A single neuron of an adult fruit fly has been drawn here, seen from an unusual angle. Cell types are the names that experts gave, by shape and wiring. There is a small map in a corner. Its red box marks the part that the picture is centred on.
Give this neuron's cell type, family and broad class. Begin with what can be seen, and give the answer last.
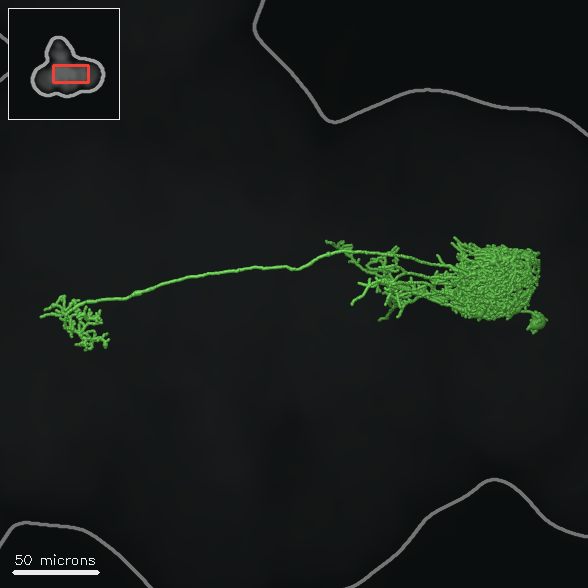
From left to right in the picture it spans about 300 microns. Dozens of branch ends can be seen. The cell type is TuTuA_2. Its family is TuTuA. Its broad class is central-brain intrinsic neuron.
